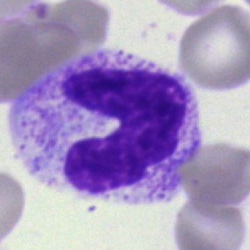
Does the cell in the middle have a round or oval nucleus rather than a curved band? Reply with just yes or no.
No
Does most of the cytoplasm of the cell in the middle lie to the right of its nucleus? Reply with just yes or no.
No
